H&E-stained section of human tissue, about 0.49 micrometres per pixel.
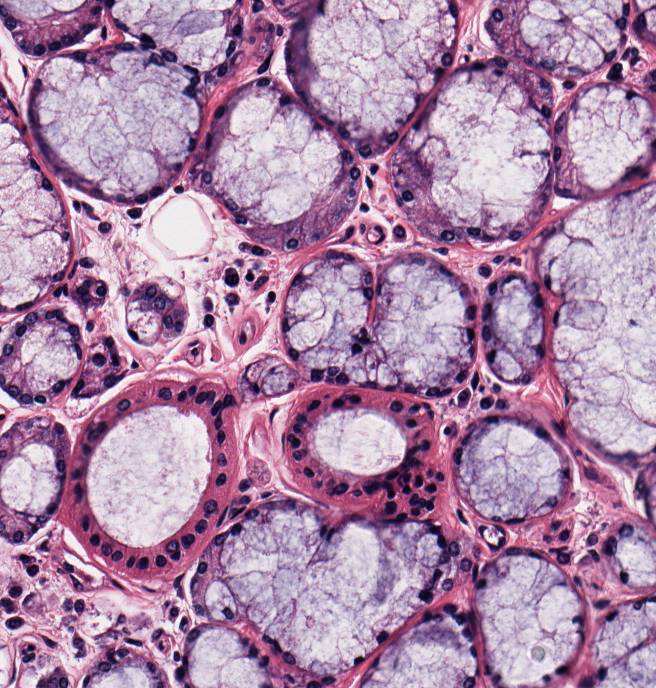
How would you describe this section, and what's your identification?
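First, rounded glandular units lie closely packed across nearly the whole field, separated only by narrow strands of stroma. Second, most units consist of cells with pale, foamy, grey-violet cytoplasm typical of mucous cells. Third, the mucous cell nuclei are dark and flattened against the outer edge of each unit. Fourth, the duct lining cells have round nuclei in a single row. Finally, the tissue is minor salivary gland.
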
